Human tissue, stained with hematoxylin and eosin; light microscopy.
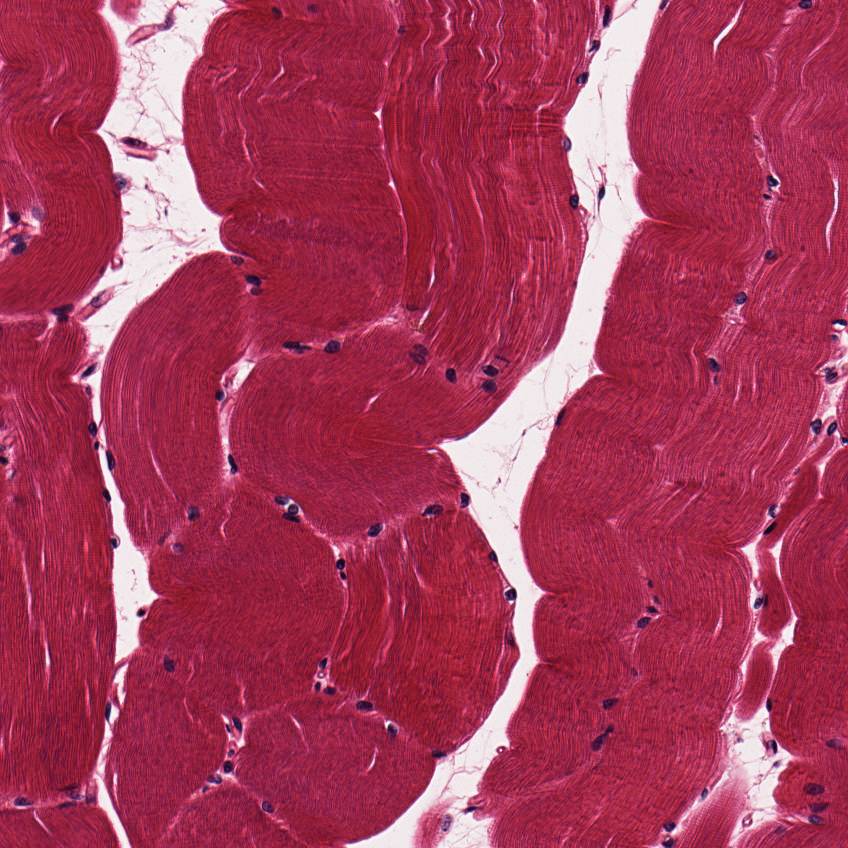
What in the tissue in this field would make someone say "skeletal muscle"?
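Named tissue: skeletal muscle.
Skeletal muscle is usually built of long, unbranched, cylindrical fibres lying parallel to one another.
Fits: broad bands of fibres run parallel from top to bottom, separated by pale vertical clefts.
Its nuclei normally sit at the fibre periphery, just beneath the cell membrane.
Fits: nuclei here are small, dark and flattened, lying at the fibre edges. Also seen: fibre cytoplasm stains a deep, dense red with eosin. Fine parallel lines run through the fibres across the whole field.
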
